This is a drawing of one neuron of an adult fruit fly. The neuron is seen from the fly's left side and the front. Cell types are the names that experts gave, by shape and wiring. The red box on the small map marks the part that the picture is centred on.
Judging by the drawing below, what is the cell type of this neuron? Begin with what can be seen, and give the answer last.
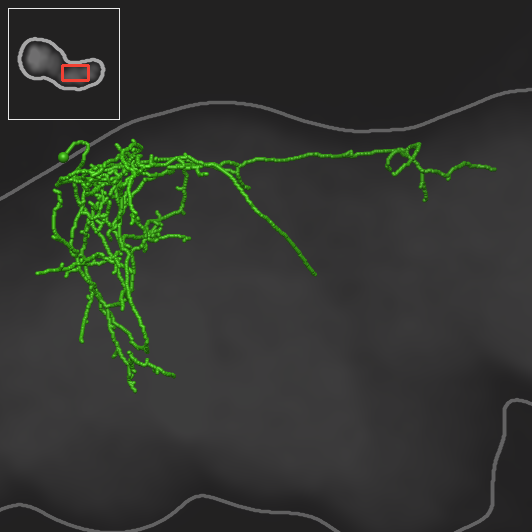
Dozens of branch ends can be seen. As drawn here it is wider than it is tall. It is a nerve-cord intrinsic neuron. It is of cell type IN17A075.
